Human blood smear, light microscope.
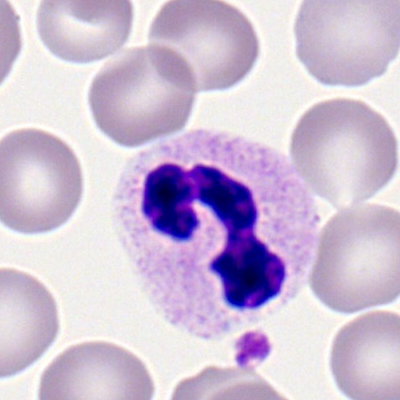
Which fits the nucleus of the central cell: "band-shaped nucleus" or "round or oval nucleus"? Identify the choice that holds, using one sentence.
The nucleus takes the form of a curved band with no separate lobes.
